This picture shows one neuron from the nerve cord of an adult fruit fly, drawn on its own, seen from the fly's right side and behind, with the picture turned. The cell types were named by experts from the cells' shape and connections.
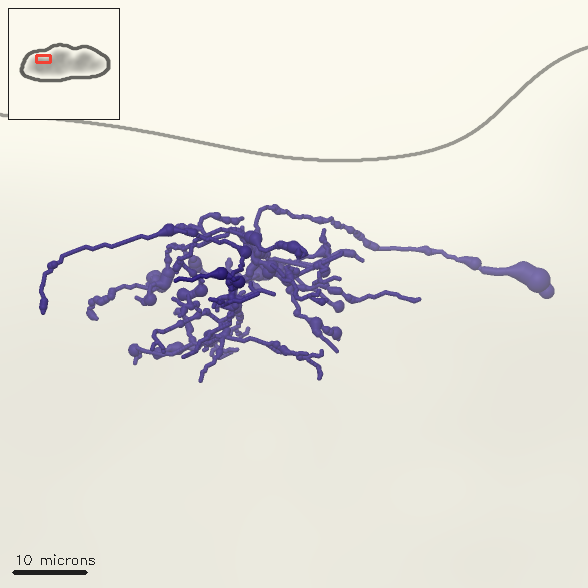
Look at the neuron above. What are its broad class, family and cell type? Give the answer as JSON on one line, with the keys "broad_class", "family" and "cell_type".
{"broad_class": "nerve-cord intrinsic neuron", "family": "hemilineage 01B", "cell_type": "IN01B070"}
